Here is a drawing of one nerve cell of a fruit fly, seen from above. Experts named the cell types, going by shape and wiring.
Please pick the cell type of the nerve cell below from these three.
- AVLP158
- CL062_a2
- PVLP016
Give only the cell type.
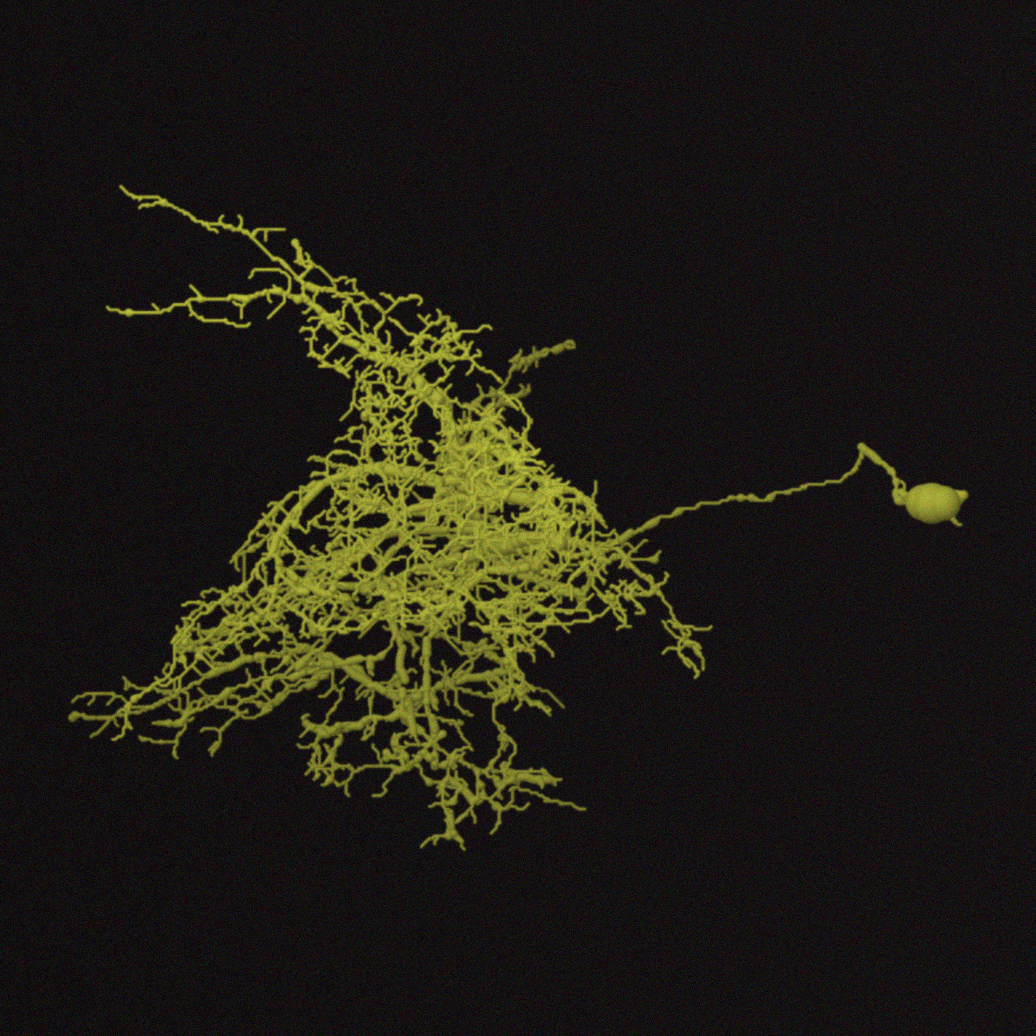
PVLP016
